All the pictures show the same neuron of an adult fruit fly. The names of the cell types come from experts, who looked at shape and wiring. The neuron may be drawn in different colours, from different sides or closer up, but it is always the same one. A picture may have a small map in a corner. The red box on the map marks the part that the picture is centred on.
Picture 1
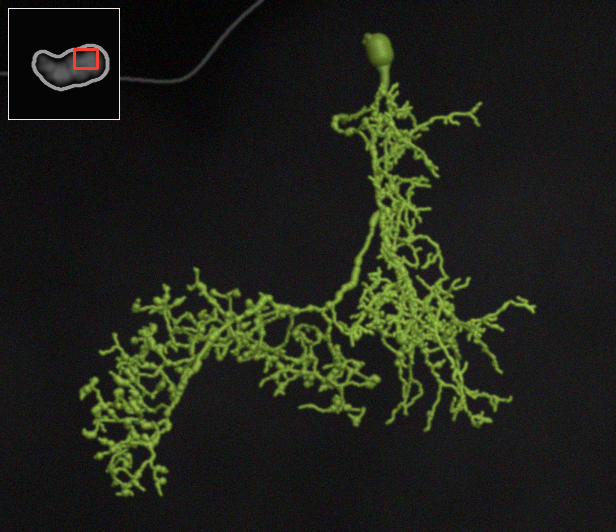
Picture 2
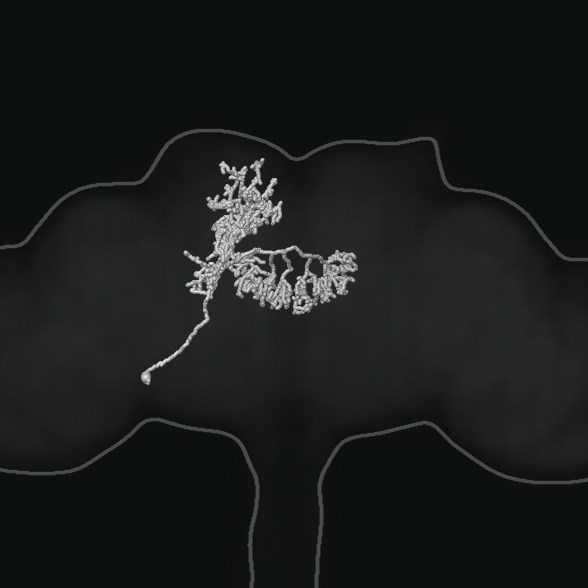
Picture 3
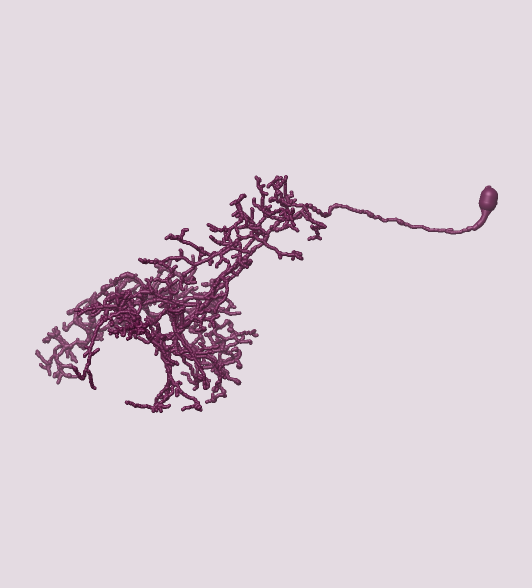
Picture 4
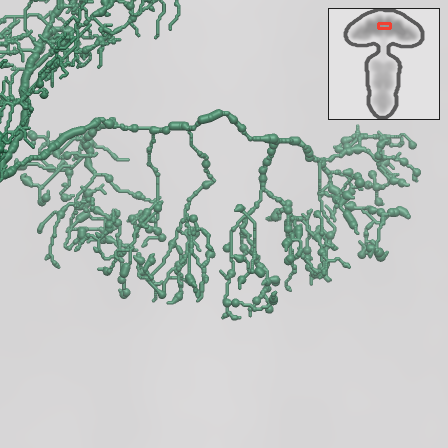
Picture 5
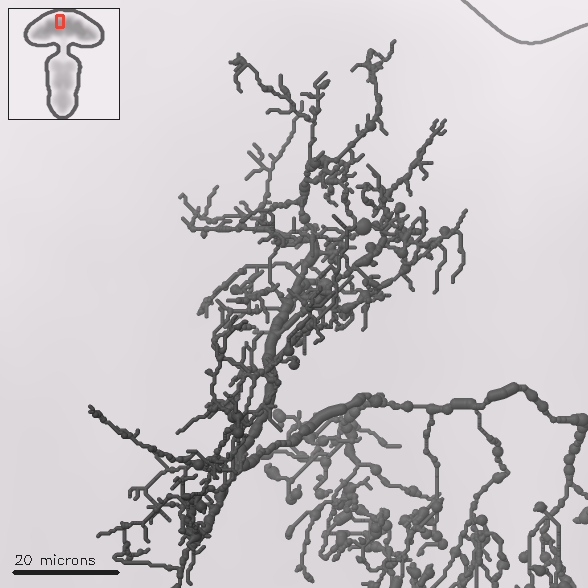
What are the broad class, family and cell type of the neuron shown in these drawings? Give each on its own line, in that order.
central-brain intrinsic neuron
class CX
FB4X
